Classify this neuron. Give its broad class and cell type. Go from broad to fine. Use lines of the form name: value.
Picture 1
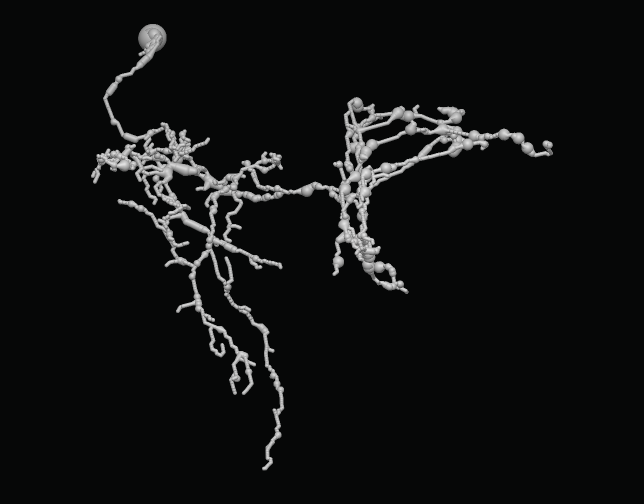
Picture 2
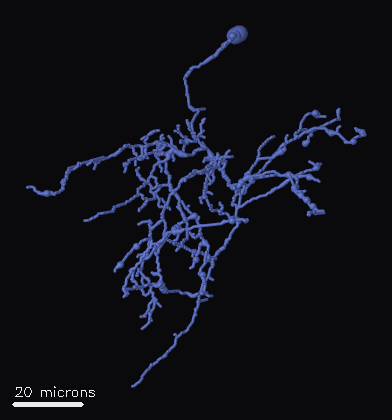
broad class: nerve-cord intrinsic neuron
cell type: INXXX415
